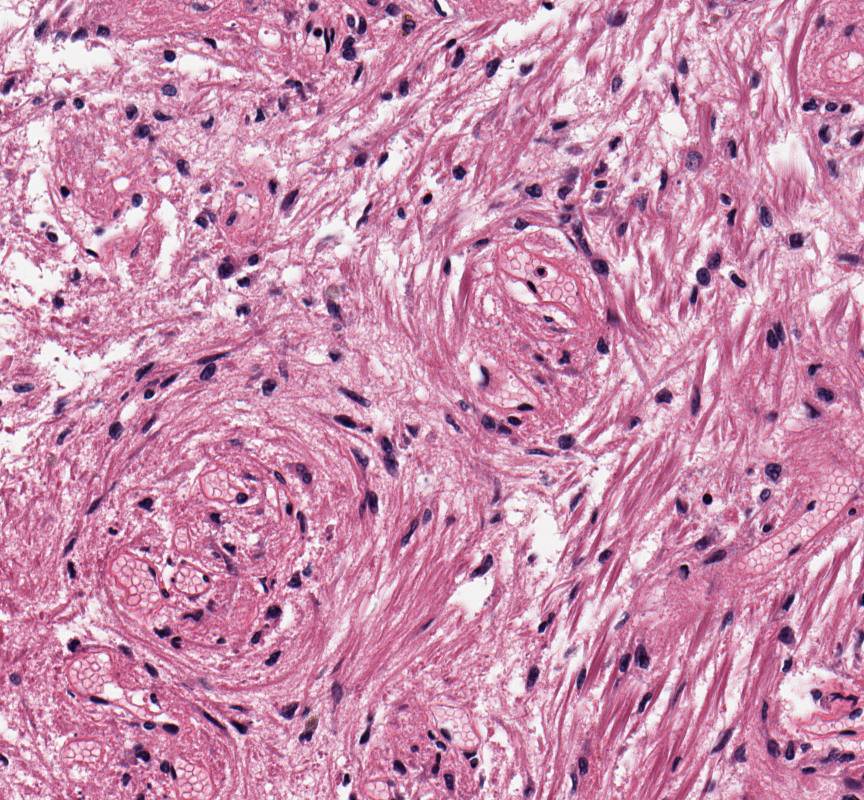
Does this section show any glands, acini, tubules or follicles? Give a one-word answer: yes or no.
No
